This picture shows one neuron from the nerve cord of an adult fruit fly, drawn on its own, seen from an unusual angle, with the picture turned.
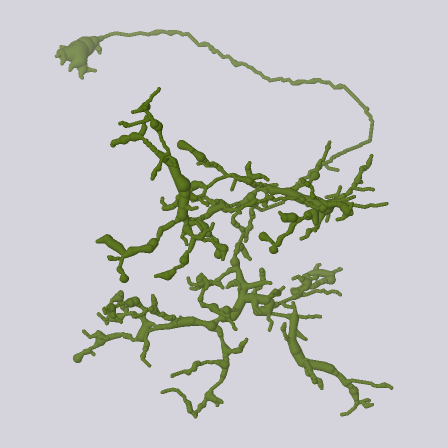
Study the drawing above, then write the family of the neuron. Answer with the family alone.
hemilineage 00A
